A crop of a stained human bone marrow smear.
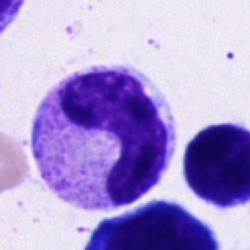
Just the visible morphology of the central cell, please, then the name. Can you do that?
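Outline round, smooth. Nucleus curved along upper and right side of cell; hollow opens to lower left. Chromatin dense, dark purple, clumped. Name: band neutrophil.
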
